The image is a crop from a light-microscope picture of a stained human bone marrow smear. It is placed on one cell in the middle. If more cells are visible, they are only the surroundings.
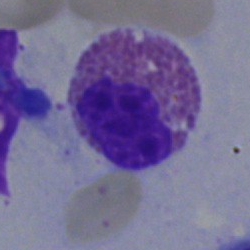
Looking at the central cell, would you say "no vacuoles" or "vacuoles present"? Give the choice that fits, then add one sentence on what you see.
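Vacuoles present. A few small clear spots lie in the cytoplasm toward the upper right.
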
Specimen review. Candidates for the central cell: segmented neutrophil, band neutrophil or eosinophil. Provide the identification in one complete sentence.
The cell featured at the centre of this crop is an eosinophil.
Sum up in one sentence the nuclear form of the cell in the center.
The cell carries one compact nucleus shaped round, oval or like a kidney.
